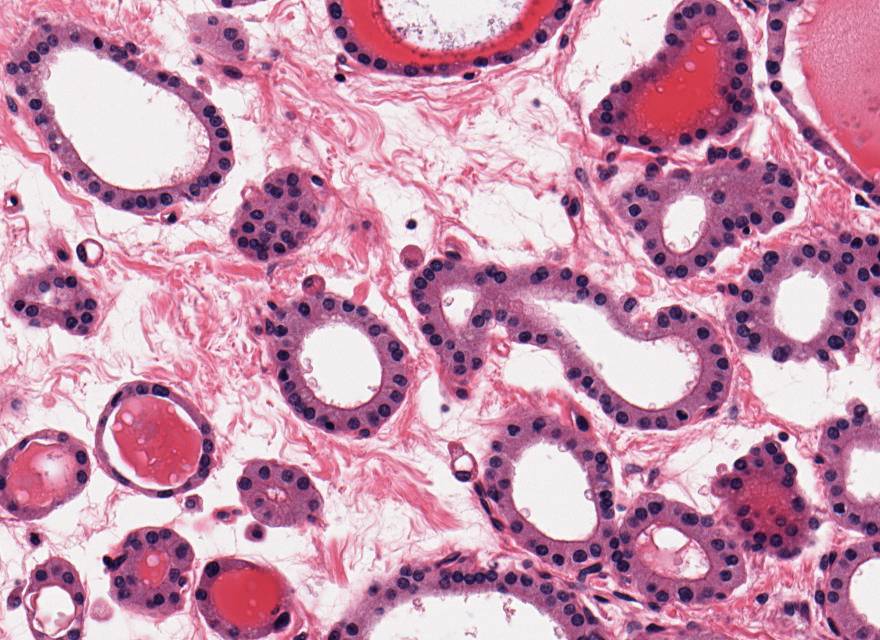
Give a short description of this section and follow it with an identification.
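Scattered through stroma across the whole field are many separate round to oval glands. Each seems lined by a single layer of cuboidal epithelial cells, their nuclei round, dark and fairly uniform in size. Upper left of centre sits a small solid cluster of epithelial cells with no lumen that I can see. This is thyroid.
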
